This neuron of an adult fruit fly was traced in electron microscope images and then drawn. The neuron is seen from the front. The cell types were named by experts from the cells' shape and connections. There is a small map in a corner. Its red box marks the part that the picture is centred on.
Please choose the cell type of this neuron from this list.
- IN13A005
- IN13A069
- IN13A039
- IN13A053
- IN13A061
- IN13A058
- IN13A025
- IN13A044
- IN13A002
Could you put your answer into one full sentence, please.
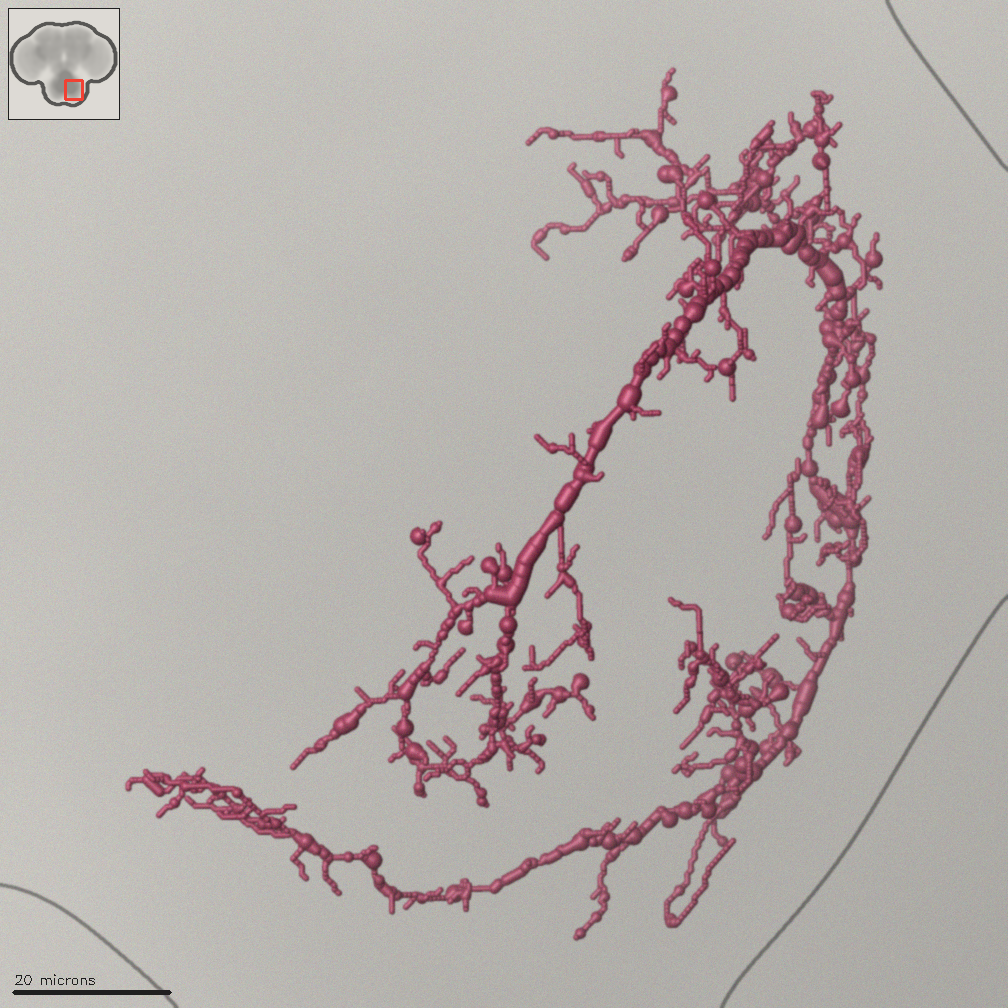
In the scheme of cell types, this neuron is IN13A025.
